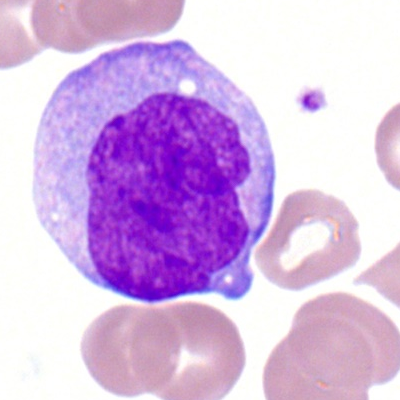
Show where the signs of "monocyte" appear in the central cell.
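Look at the cytoplasm above the nucleus: the single small clear vacuole there sits well with a monocyte.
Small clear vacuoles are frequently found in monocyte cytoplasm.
The rest you can simply take in as it is: the nucleus is folded and indented along its right edge, the cytoplasm is pale greyish-blue, and a small rounded bulge projects from the lower right edge of the cell.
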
